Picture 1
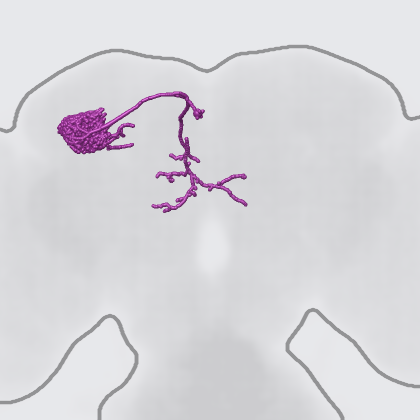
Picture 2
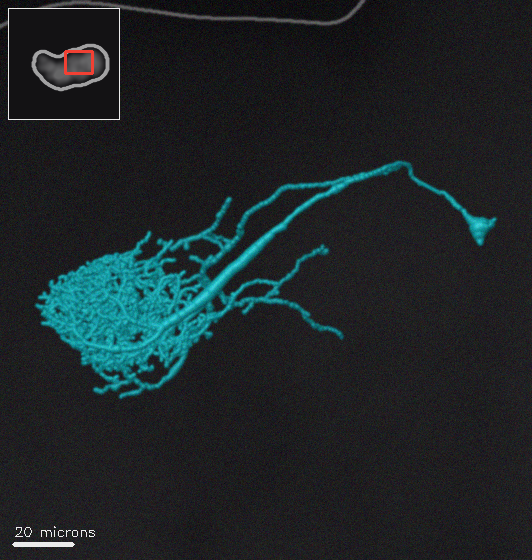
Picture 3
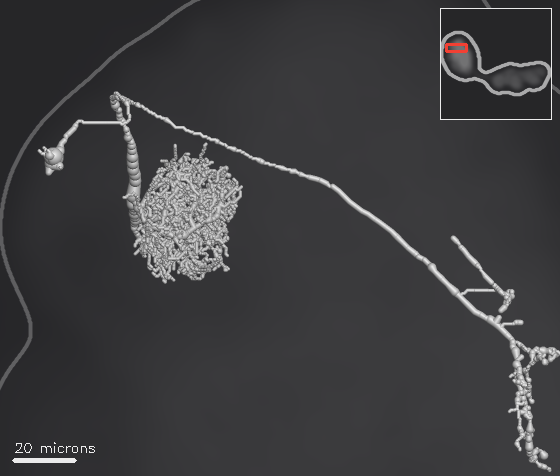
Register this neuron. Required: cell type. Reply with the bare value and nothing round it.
AOTU014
